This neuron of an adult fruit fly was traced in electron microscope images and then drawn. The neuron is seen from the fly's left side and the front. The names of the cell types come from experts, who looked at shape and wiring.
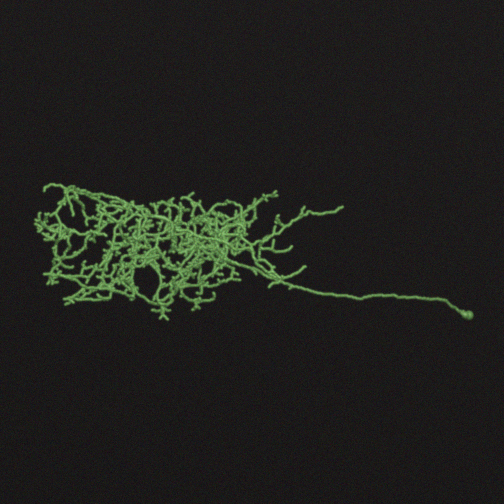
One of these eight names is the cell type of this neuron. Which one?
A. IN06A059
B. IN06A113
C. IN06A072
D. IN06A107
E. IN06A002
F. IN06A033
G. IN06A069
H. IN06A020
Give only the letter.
H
